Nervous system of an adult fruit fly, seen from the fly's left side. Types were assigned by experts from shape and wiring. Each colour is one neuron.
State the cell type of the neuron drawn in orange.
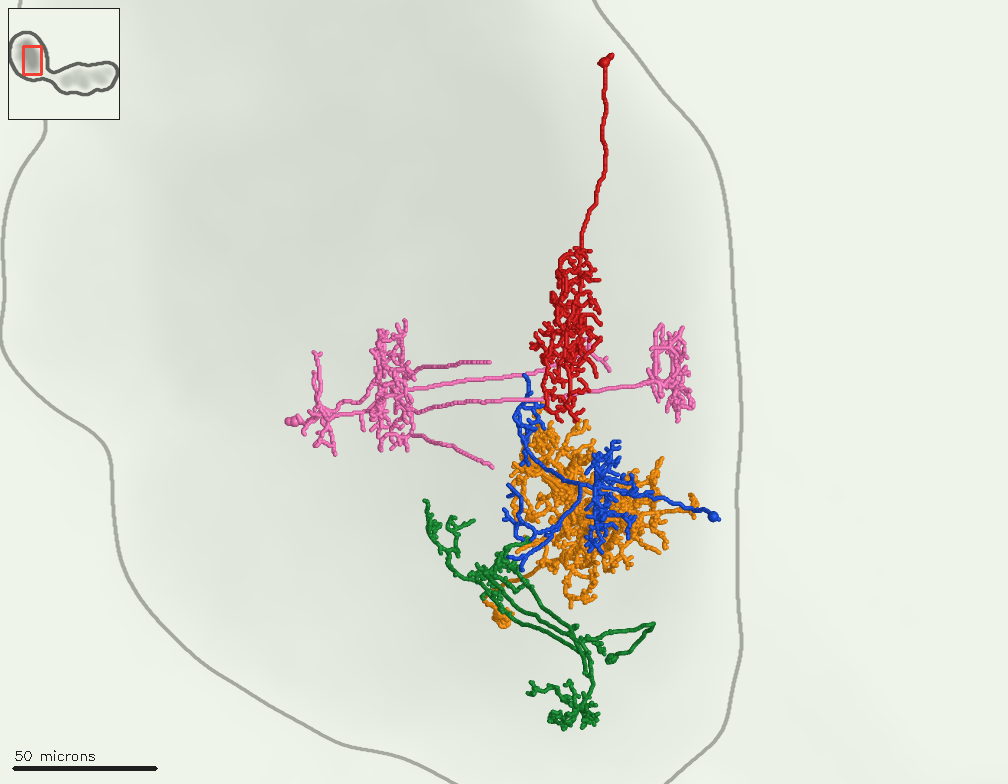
TmY16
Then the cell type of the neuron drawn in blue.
Y13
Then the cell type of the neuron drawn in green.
Y14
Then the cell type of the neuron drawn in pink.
TmY14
